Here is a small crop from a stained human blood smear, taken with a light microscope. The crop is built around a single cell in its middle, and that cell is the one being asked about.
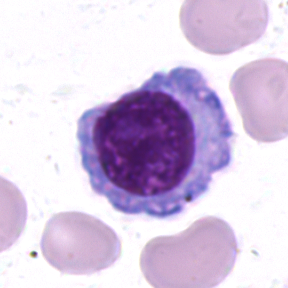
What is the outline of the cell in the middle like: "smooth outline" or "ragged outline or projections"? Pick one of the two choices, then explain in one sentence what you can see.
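Ragged outline or projections. The cell's outline is irregular, with small scalloped bulges around its edge.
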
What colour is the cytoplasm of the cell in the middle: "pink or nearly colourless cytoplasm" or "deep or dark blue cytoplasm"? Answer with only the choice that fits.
Deep or dark blue cytoplasm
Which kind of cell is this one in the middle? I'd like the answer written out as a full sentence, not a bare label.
The middle cell in this particular crop is a plasma cell.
